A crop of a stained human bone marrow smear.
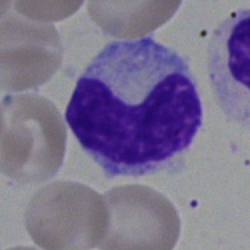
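Band neutrophil, central cell, marrow smear. Nucleus kidney-shaped; deep notch facing upward. Chromatin dark purple, fairly dense, few paler patches. Cytoplasm pale greyish blue; only fine, faint granular texture, no coarse granules.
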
